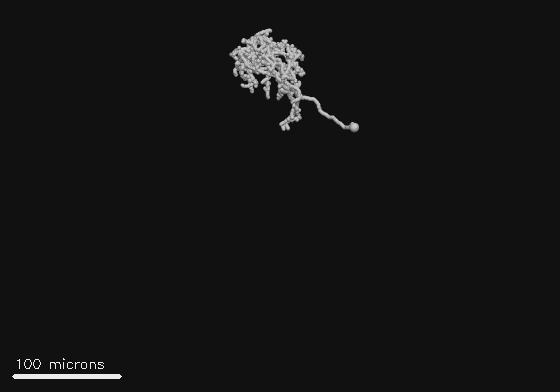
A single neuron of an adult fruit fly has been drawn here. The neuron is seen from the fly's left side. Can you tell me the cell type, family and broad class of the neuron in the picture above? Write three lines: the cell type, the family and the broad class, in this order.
SMP389_a
hemilineage DM4_dorsal
central-brain intrinsic neuron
